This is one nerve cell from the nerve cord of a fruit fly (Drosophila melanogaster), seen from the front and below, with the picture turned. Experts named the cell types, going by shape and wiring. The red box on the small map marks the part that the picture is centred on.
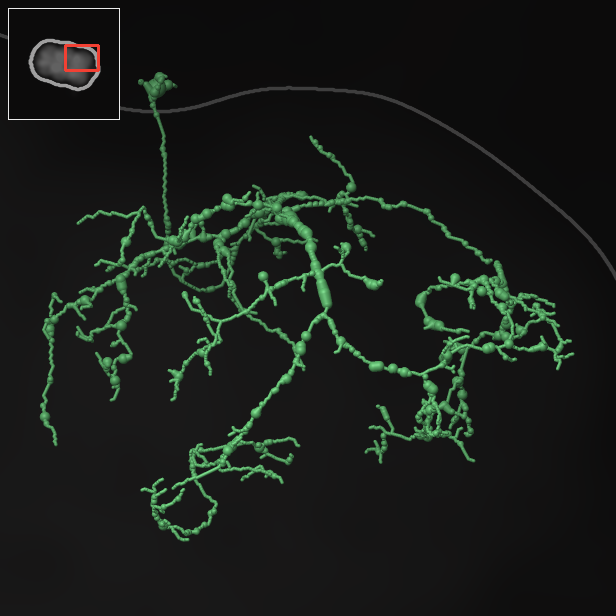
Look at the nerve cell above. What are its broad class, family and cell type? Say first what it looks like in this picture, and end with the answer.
As drawn here it is about as wide as it is tall. Its broad class is nerve-cord intrinsic neuron. Its family is hemilineage 03A. Its cell type is IN03A073.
